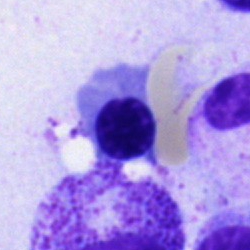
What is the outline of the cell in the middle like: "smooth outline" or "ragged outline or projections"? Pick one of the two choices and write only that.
Ragged outline or projections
